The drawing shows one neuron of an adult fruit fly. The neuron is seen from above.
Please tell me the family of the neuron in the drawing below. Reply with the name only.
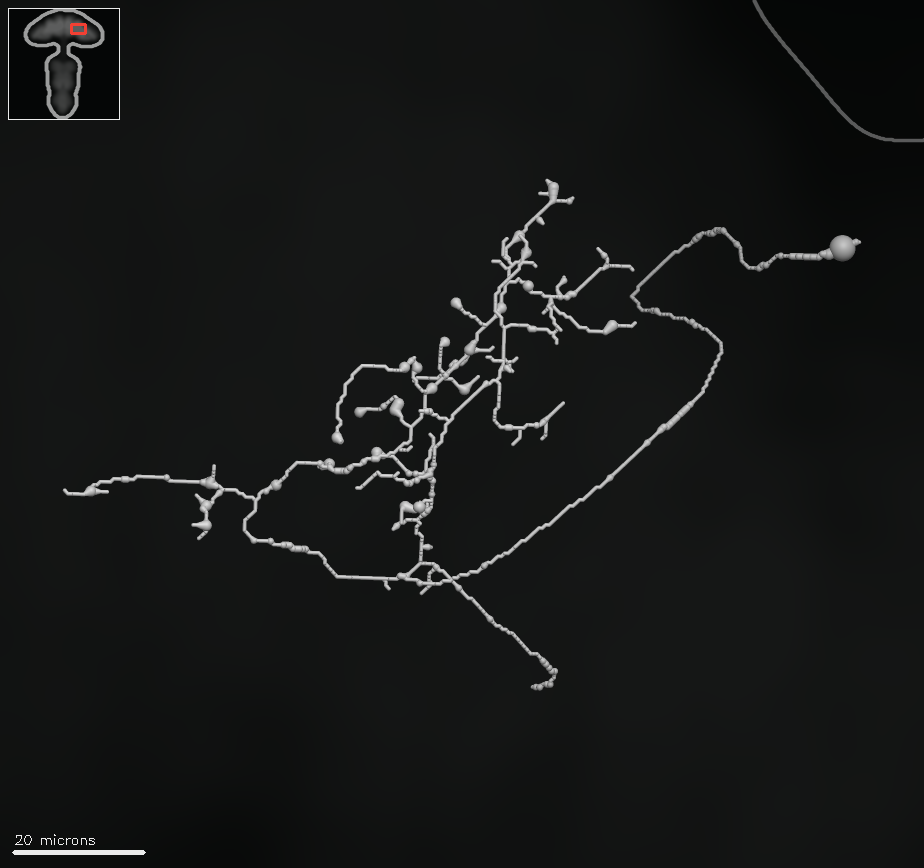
hemilineage SLPav2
